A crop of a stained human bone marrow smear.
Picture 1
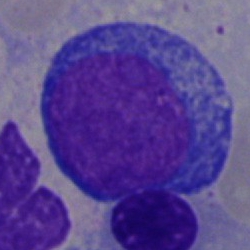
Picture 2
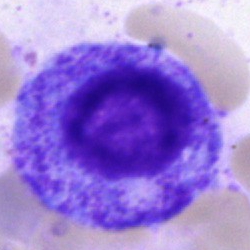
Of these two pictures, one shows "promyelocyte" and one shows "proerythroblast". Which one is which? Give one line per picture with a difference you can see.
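Picture 1 shows a proerythroblast: No distinct granules are seen in the cytoplasm.
Picture 2 shows a promyelocyte: The cytoplasm holds many coarse purple granules.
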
